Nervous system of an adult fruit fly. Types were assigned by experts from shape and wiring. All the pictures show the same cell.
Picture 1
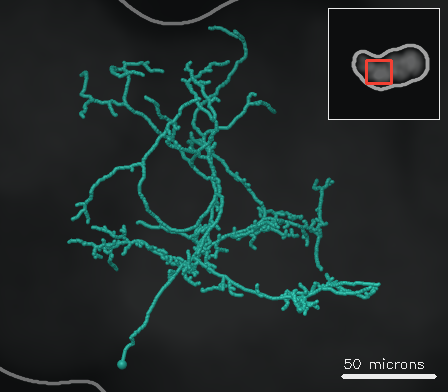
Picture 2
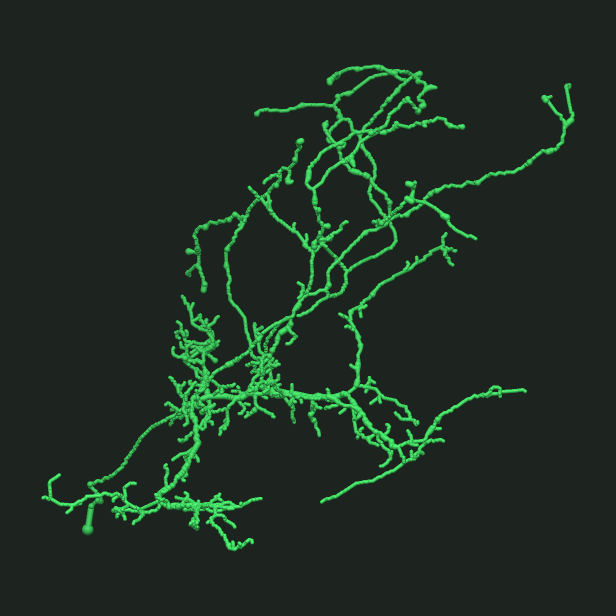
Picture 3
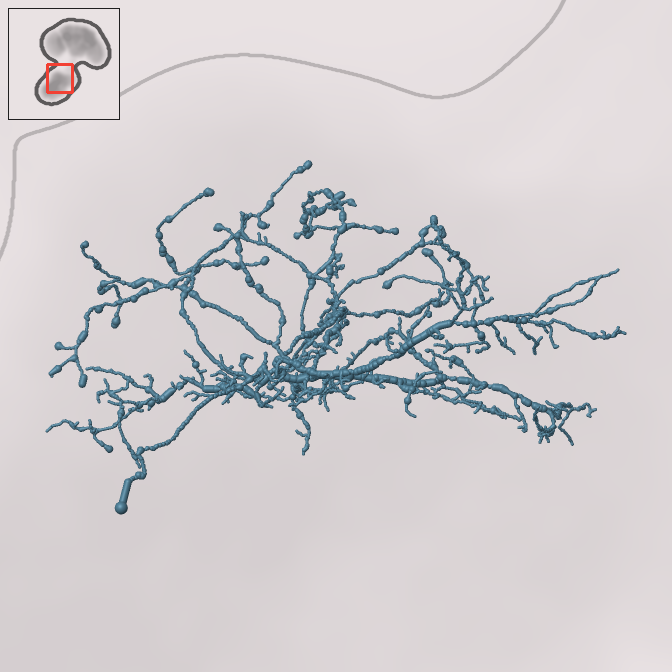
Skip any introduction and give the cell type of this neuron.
TN1a_h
